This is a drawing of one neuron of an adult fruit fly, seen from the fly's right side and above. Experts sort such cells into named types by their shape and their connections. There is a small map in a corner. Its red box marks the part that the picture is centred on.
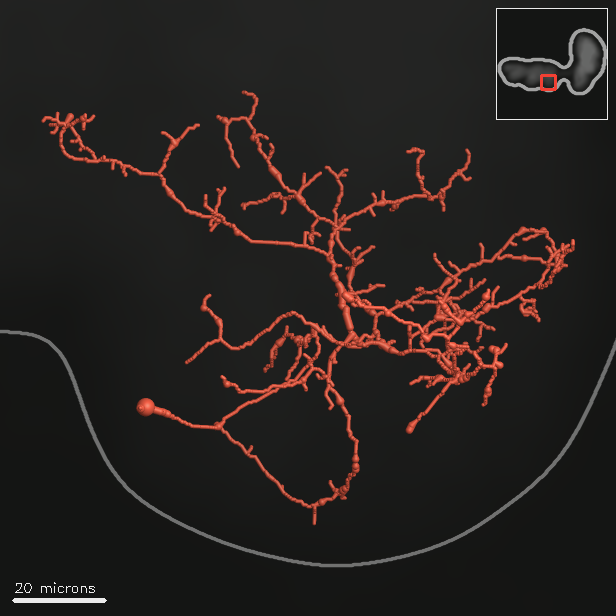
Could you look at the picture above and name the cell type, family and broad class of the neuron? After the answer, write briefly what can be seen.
It is of cell type IN20A.22A039. The family is hemilineage 20A.22A. Its broad class is nerve-cord intrinsic neuron. By the scale bar it is about 120 microns wide in this view. As drawn here it is about as wide as it is tall.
